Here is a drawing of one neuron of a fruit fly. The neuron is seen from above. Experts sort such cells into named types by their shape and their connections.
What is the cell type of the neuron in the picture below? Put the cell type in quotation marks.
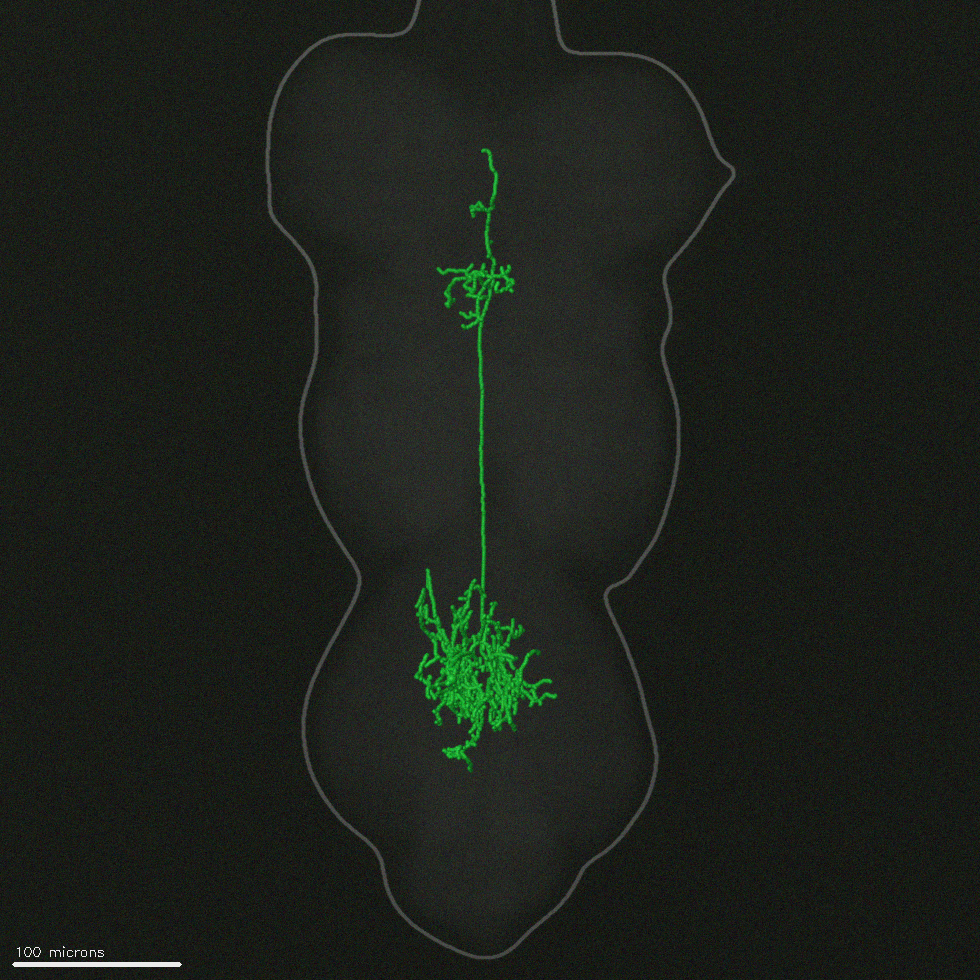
"IN23B012"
